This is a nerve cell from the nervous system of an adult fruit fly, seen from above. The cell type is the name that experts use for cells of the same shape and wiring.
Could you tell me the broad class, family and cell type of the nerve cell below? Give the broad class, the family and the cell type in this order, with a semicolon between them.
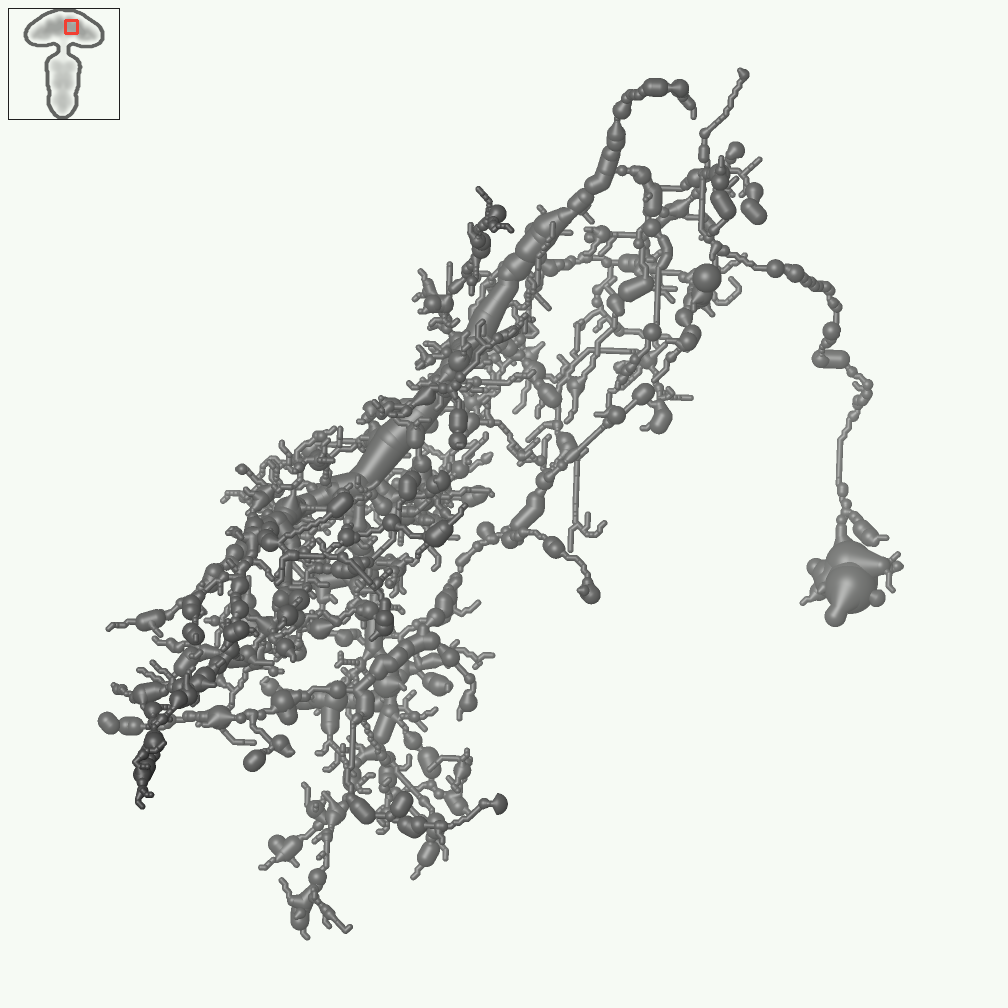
central-brain intrinsic neuron; hemilineage WEDa1; SAD110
